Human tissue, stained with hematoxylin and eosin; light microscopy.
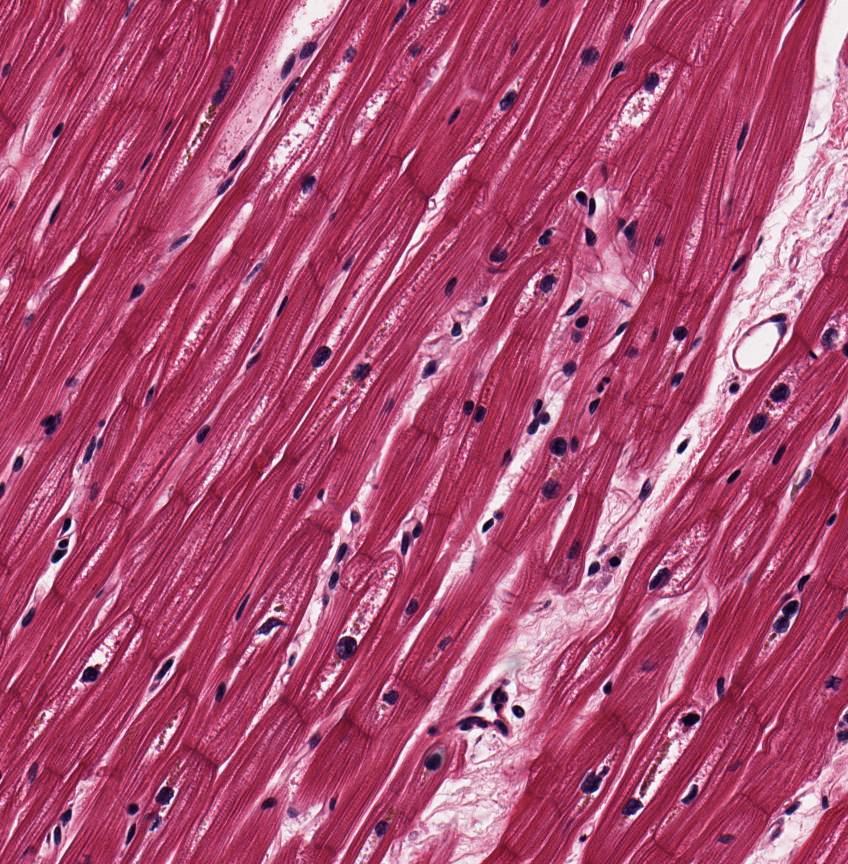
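Left ventricle of the heart, haematoxylin and eosin. Muscle fibres branch and join their neighbours, with fine cross-striations in the pink cytoplasm. Oval nuclei lie centrally in each fibre, and golden-brown granules gather in pale zones at the ends of many muscle nuclei.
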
